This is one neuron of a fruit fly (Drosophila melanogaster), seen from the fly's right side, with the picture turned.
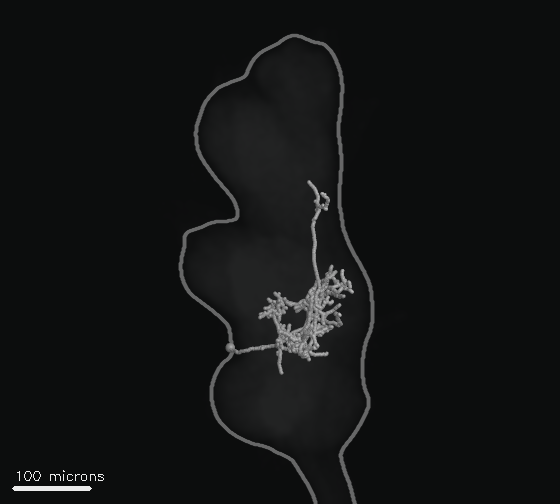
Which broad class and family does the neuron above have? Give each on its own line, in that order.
nerve-cord intrinsic neuron
hemilineage 12A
